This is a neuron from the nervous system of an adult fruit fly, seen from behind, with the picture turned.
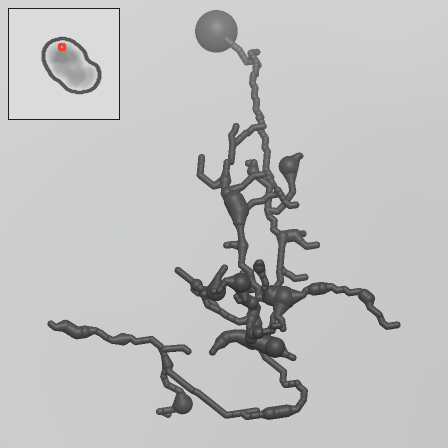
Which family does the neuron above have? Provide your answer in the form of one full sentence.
Family Dm is where this neuron is grouped.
